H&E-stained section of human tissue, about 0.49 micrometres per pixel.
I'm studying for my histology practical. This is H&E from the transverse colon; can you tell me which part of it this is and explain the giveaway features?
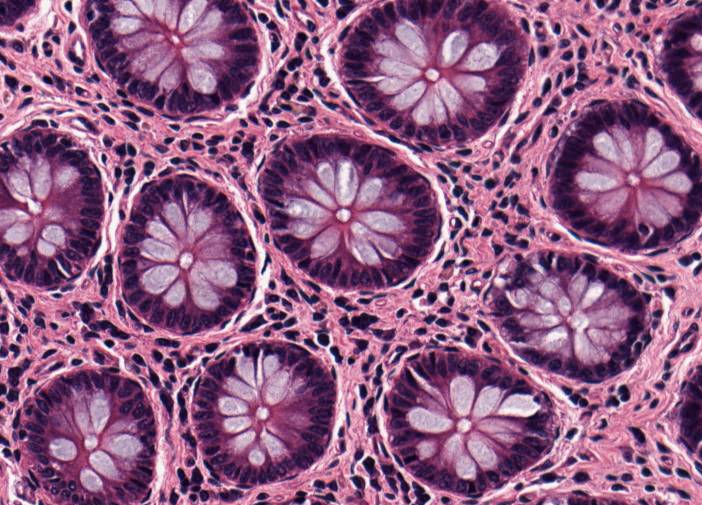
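Here we have colonic mucosa. Round unbranched gland profiles of similar size, cut across, lie evenly spaced, each separated by stroma.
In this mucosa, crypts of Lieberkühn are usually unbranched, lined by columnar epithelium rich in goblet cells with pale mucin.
Each has one columnar layer, dark nuclei ringing its outer edge, and pale goblet cells radiating round the lumen like petals.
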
